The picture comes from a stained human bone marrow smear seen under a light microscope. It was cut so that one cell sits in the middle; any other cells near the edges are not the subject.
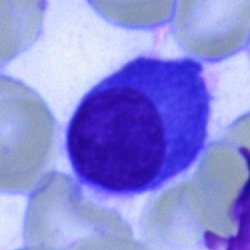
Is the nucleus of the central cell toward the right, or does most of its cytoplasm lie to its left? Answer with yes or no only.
No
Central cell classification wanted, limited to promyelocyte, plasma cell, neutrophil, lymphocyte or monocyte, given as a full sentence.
In this crop, the cell at the very middle is a plasma cell.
